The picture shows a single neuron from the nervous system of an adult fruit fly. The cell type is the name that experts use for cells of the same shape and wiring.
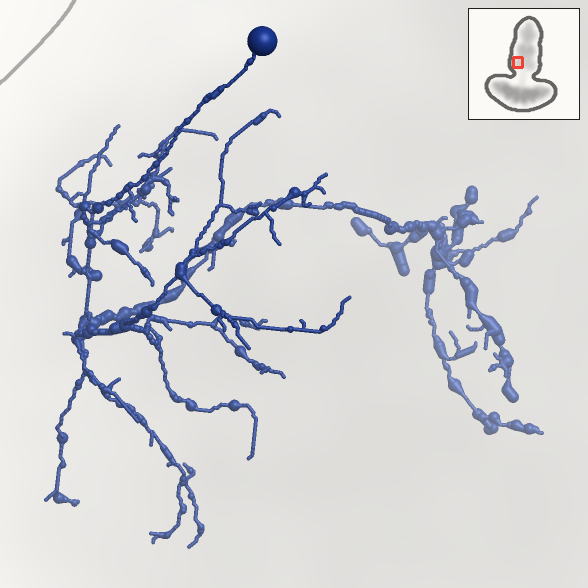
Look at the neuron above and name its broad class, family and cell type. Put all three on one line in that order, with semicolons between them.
nerve-cord intrinsic neuron; hemilineage 19A; IN19A088_b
